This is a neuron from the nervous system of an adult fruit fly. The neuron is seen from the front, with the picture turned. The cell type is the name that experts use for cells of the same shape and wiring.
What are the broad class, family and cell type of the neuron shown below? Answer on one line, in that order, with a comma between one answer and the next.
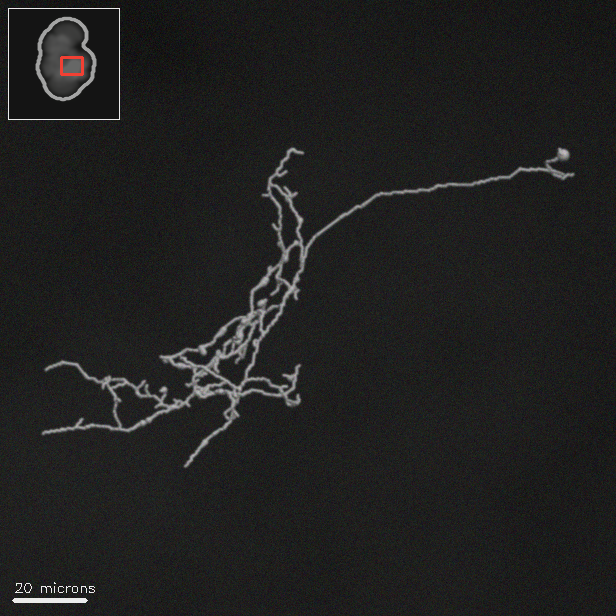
central-brain intrinsic neuron, hemilineage MX3, CB2389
